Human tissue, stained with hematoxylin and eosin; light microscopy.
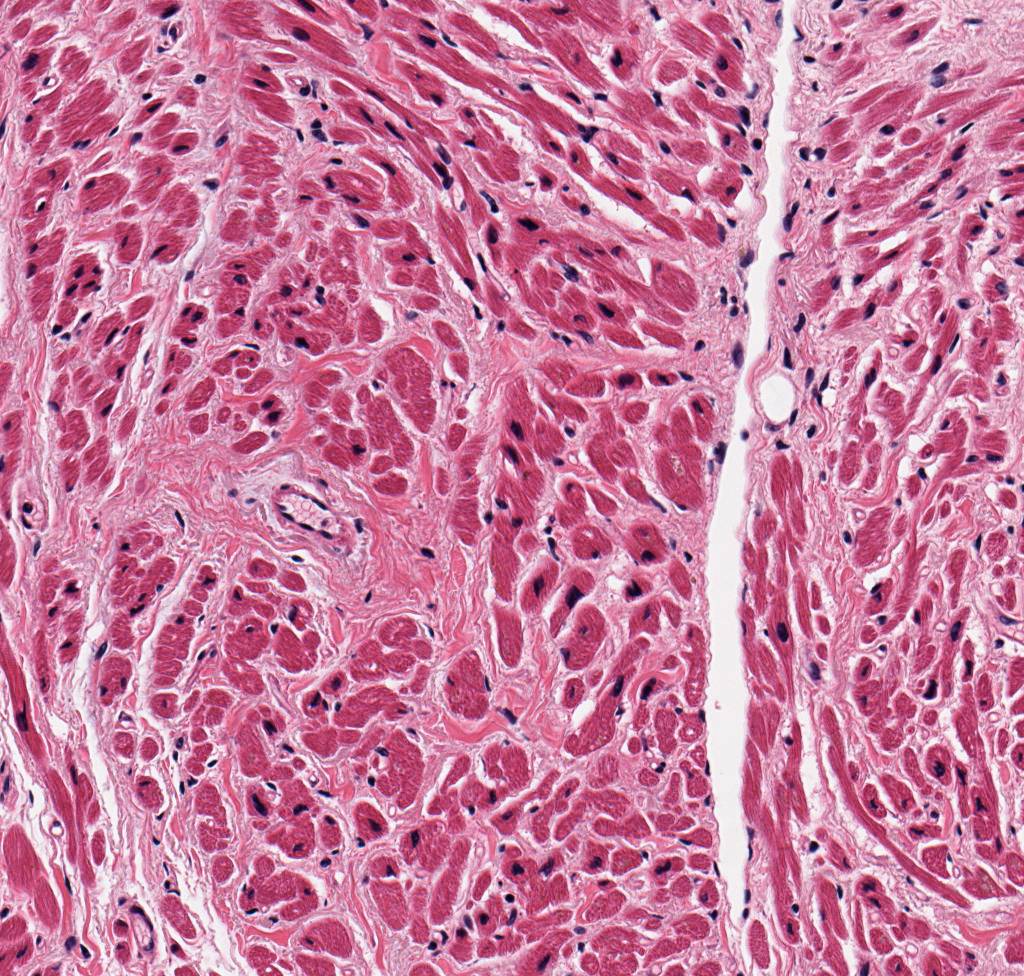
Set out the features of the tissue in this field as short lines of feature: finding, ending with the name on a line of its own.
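Muscle bundles: several directions; fibres cut across, lengthwise, obliquely
Nuclei: central, dark purple, oval to elongated
Stroma: pale pink collagenous connective tissue between fibres, most abundant left-centre
Name: atrial appendage of the heart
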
